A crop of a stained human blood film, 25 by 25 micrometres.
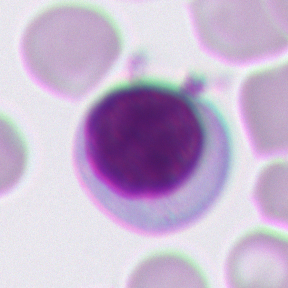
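Typical lymphocyte: a smooth, round cell whose nucleus lies off-centre, toward the top. The chromatin stains dark purple and appears dense, and no nucleoli are visible in the nucleus.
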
